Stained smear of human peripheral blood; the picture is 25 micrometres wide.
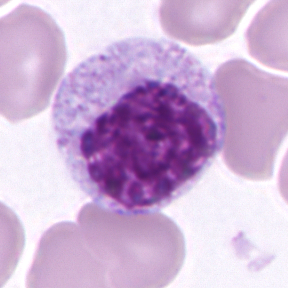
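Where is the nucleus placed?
Toward the lower right of the cell, which is about 15 micrometres across; the nucleus is about 11 micrometres across, with coarse chromatin clumped into dark patches.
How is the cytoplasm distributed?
Its widest band lies at the upper left; it is pale lilac-grey and dusted with many fine purple granules.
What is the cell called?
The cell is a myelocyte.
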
